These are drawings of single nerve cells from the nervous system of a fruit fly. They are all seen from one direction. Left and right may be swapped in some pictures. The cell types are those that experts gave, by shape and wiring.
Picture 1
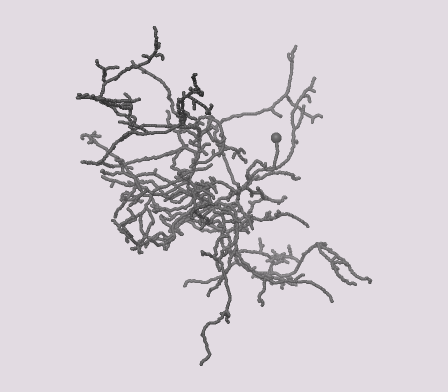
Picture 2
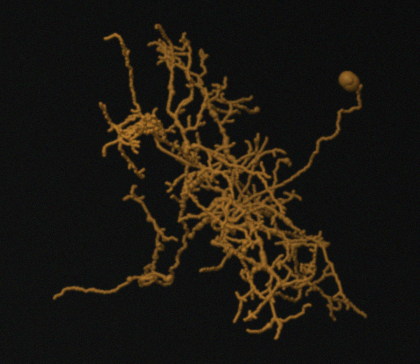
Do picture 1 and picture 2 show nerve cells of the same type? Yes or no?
no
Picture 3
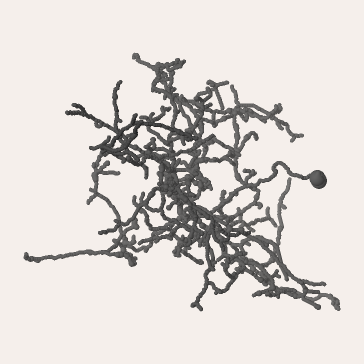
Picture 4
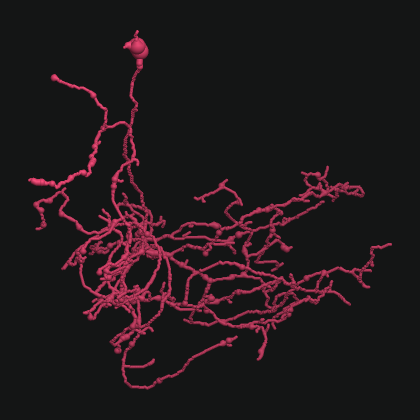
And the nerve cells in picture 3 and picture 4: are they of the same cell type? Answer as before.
no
